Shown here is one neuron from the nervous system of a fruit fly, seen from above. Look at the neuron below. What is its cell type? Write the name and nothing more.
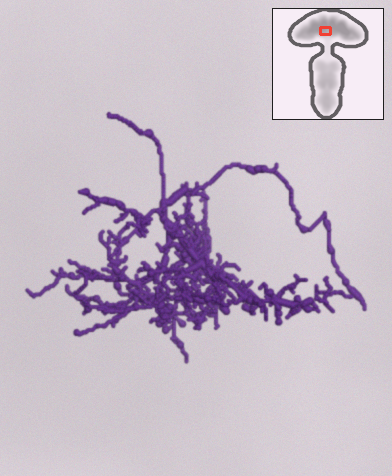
PS200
